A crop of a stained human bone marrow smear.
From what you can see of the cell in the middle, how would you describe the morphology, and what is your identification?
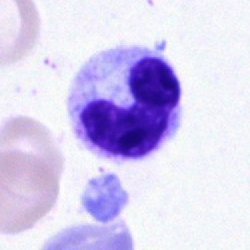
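A smooth, round outline bounds the cell. Its nucleus is curved, with the concave side facing the upper left of the cell, and no nucleoli can be seen within it. Fine, sparse pinkish-purple granules lie in the cytoplasm. It is a band neutrophil.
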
